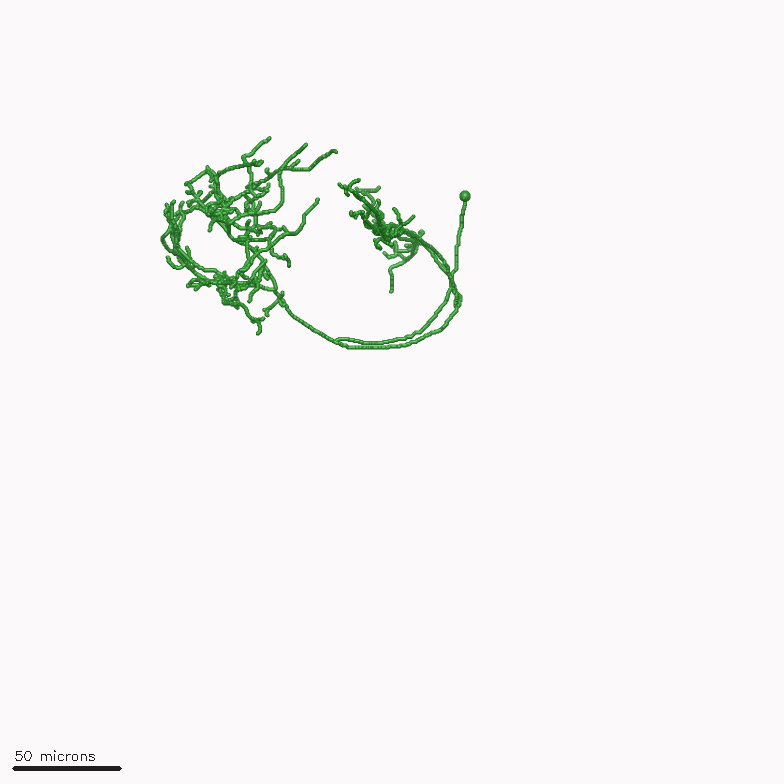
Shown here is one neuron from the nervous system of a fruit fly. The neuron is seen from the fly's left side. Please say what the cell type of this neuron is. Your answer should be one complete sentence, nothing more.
Under cell type classification, the neuron is CRE080_d.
